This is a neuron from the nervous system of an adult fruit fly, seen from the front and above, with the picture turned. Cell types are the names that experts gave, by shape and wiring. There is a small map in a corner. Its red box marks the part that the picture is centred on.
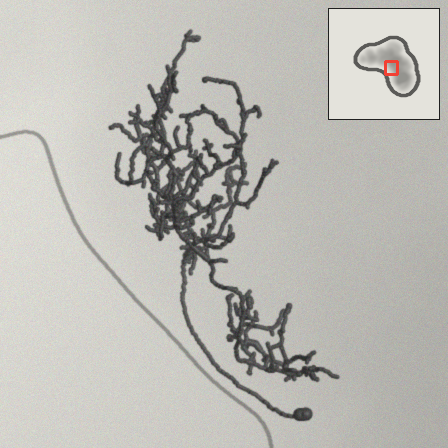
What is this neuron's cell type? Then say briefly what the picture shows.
It is of cell type CB2592. It is a central-brain intrinsic neuron. Dozens of branch ends can be seen. In this view it is taller than it is wide.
